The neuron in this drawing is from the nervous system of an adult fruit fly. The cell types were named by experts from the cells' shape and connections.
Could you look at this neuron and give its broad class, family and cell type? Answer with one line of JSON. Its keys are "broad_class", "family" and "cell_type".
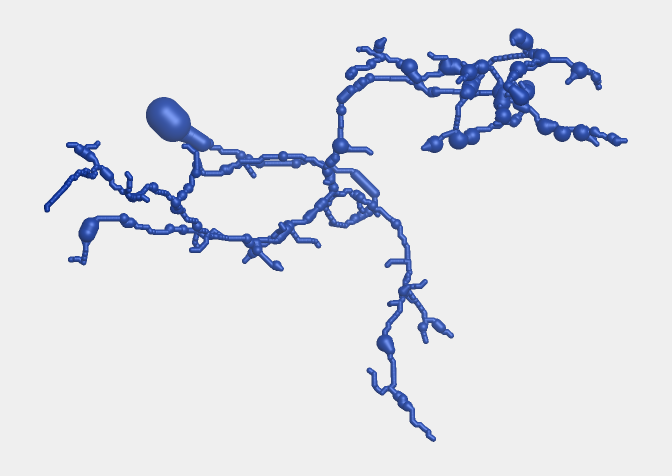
{"broad_class": "central-brain intrinsic neuron", "family": "hemilineage SLPpm1", "cell_type": "CB1281"}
